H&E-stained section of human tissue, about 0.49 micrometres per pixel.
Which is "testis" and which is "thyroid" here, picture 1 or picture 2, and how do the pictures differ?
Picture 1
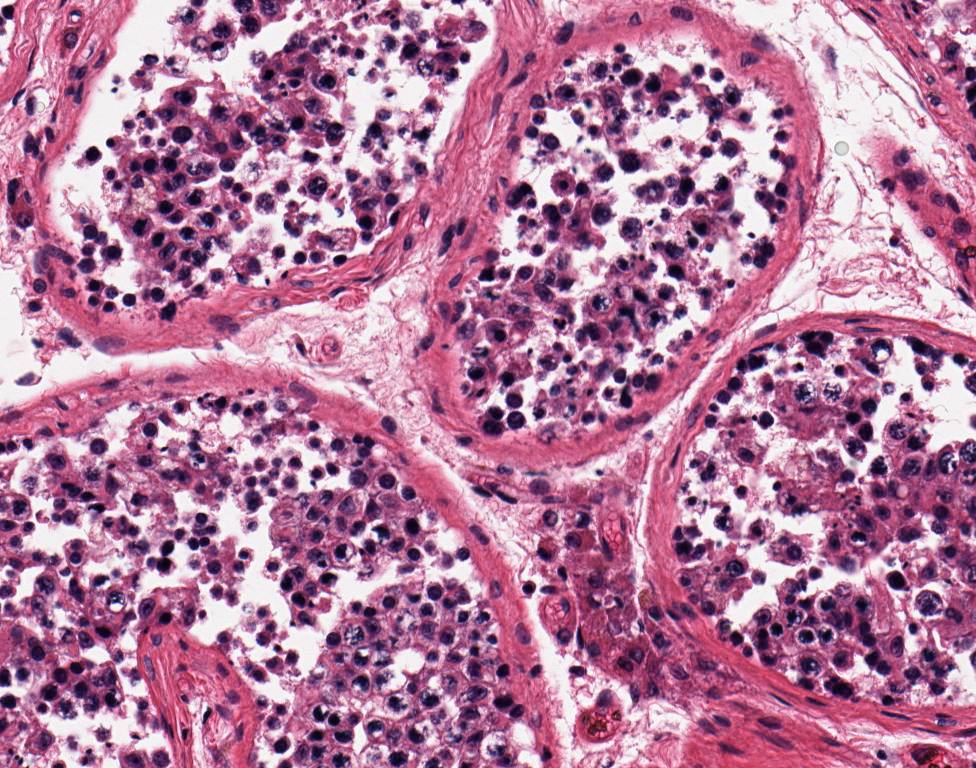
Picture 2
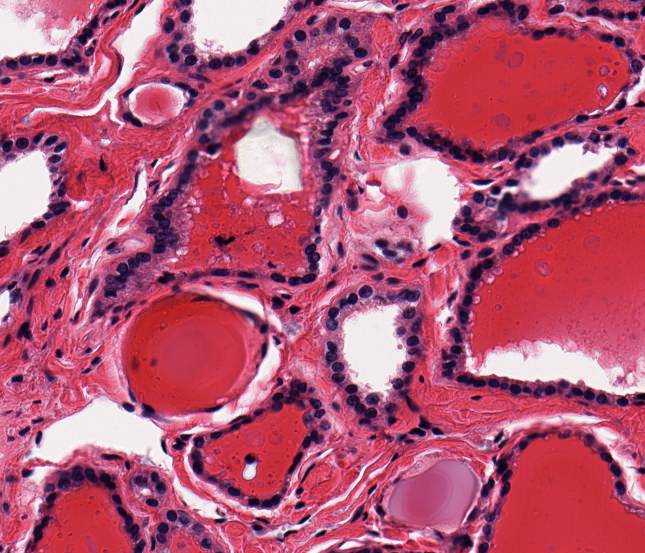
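Picture 1 = testis; picture 2 = thyroid. Picture 1 is mostly four large rounded tubule cross-sections, nearly touching. Walls thick, layered, pink, with flattened spindle-shaped nuclei running around the circumference. Commonest cells are small and round, with dense, very dark nuclei. Larger round cells with coarse, clumped chromatin are scattered among them, best seen in the right tubule.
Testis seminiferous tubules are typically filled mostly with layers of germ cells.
Picture 2: closed, rounded follicles of varying size, separated by bands of pink fibrous stroma with scattered spindle-shaped nuclei. Lining is a single layer of flattened to low cuboidal cells; nuclei small, round, darkly stained, fairly even in size.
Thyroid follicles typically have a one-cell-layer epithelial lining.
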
